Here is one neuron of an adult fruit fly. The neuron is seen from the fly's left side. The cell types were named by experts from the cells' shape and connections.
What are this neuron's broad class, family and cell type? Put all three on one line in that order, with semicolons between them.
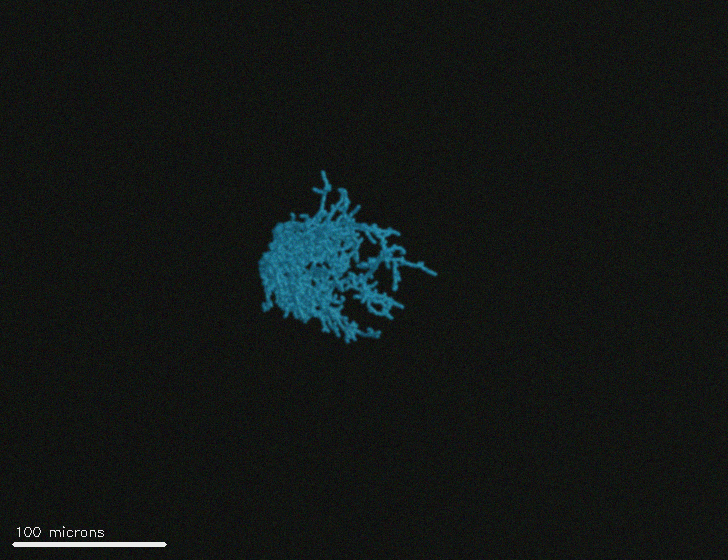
central-brain intrinsic neuron; hemilineage VLPl2_medial; AVLP169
